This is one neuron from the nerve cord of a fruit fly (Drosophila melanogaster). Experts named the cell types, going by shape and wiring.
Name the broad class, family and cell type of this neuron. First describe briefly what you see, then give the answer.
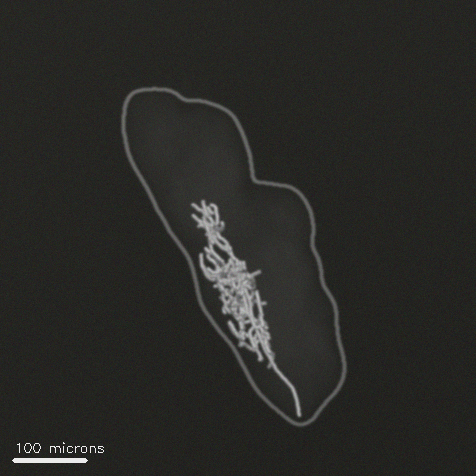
The drawing shows no cell body. By the scale bar it is about 300 microns tall in this view. Its broad class is descending neuron. The family is hemilineage WEDd1. The cell type is DNae009.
